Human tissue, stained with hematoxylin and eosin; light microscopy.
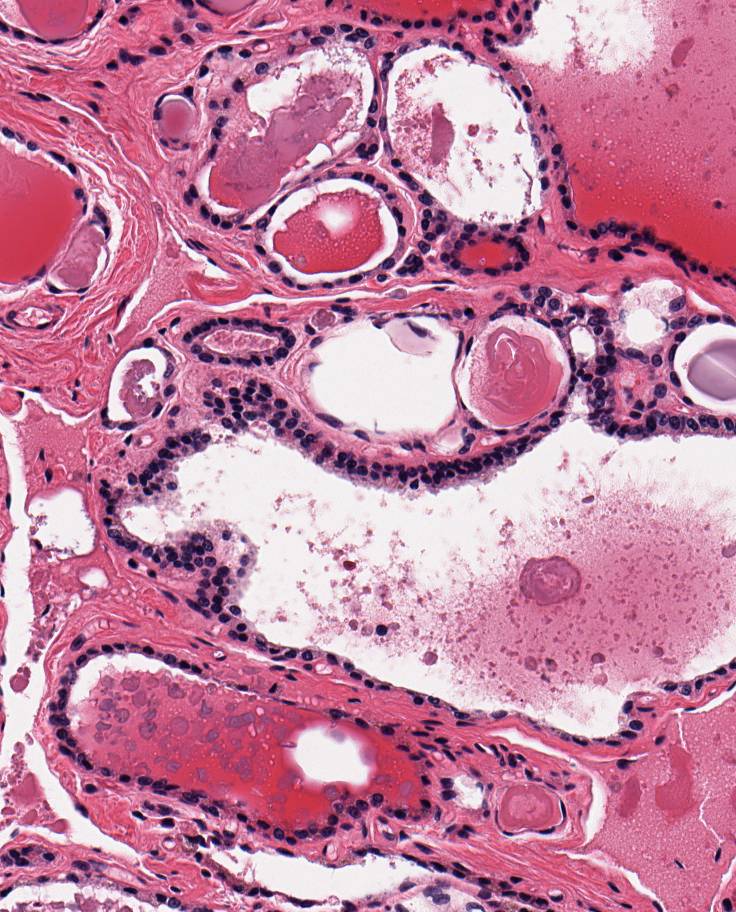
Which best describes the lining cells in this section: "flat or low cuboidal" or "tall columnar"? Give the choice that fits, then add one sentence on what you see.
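Flat or low cuboidal. The spaces are lined by low cuboidal to flattened cells with small dark round nuclei and scant cytoplasm.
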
